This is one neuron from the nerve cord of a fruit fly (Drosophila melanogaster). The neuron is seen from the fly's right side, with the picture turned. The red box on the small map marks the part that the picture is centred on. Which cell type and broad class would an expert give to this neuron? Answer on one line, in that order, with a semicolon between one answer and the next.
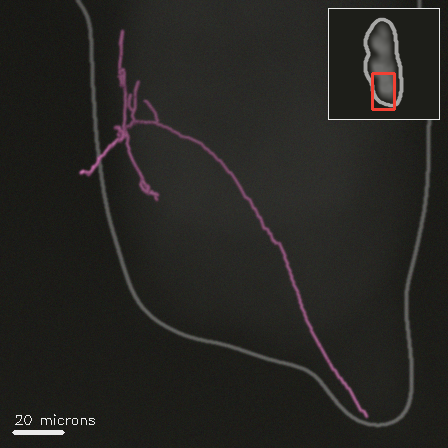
SAxx02; sensory neuron ascending to the brain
